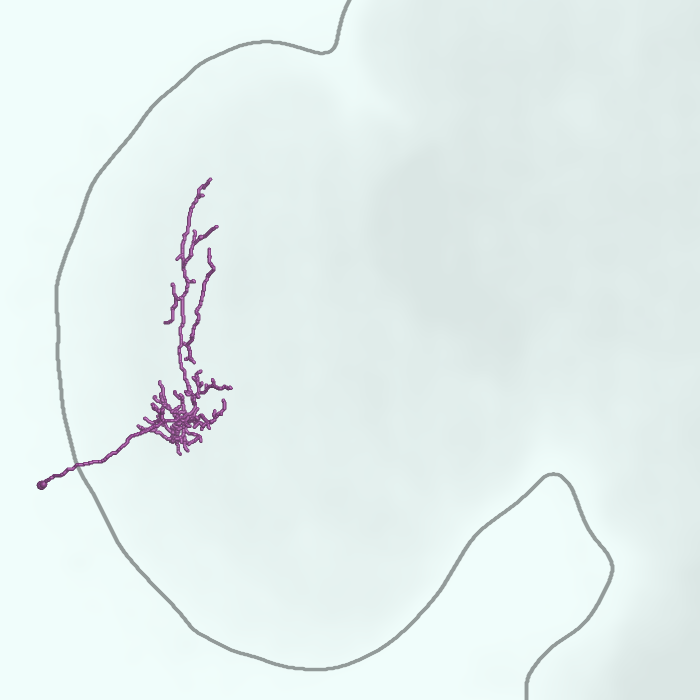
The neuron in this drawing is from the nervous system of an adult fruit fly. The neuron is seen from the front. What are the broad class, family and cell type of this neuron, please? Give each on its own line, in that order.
optic-lobe intrinsic neuron
Cm
Cm8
